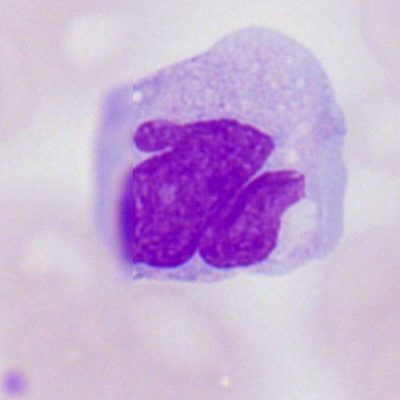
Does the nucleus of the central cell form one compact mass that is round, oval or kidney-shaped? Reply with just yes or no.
No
